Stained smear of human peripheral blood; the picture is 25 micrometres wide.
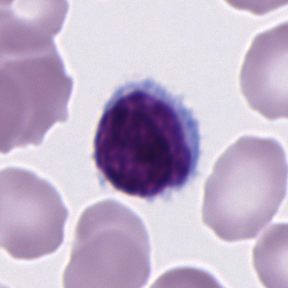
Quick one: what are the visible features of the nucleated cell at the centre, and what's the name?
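Surface fringed with fine hair-like projections. Projections most evident along upper and right edges. Nucleus: no nucleoli visible. Cytoplasm: no granules. Hairy cell.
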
